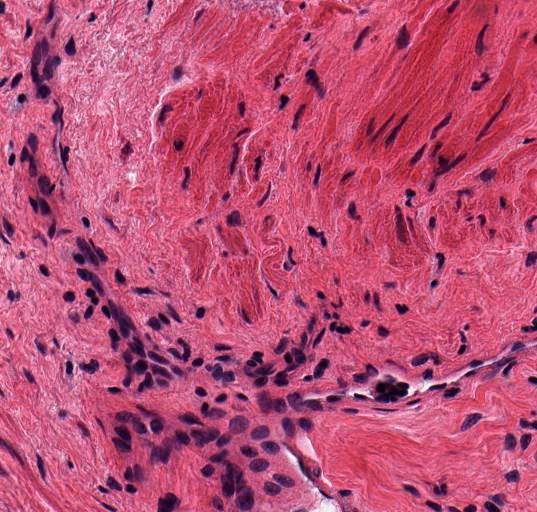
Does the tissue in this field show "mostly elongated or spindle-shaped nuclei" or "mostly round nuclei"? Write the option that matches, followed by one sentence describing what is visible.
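Mostly elongated or spindle-shaped nuclei. Most nuclei scattered through the field are elongated or spindle-shaped.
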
